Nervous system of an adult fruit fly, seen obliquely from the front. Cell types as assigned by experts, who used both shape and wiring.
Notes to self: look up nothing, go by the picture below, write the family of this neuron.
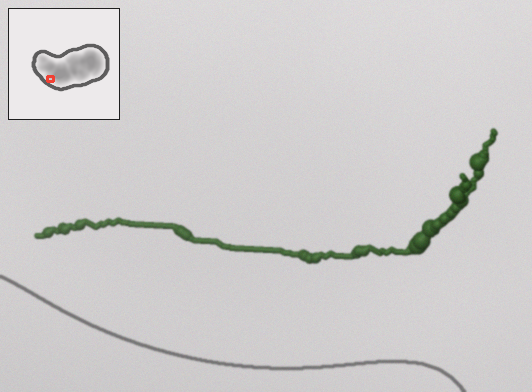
class mechanosensory tactile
